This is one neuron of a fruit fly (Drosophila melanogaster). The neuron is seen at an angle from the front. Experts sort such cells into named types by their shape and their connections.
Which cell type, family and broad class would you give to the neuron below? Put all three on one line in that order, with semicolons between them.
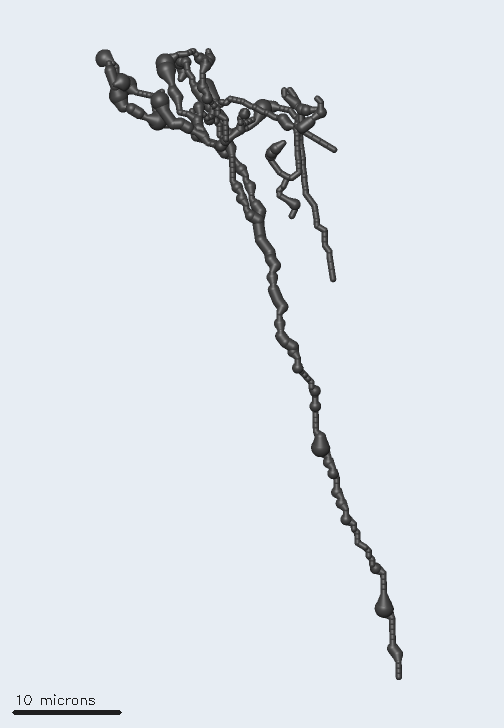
LB3b; class gustatory; sensory neuron entering the brain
